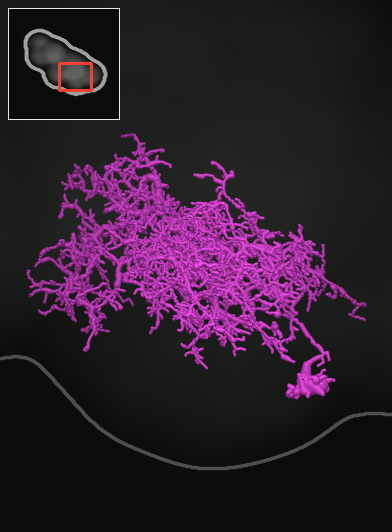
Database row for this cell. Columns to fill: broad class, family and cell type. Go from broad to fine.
nerve-cord intrinsic neuron; hemilineage 08A; IN08A002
